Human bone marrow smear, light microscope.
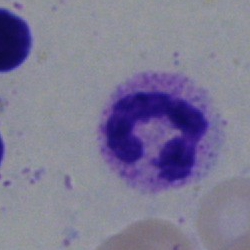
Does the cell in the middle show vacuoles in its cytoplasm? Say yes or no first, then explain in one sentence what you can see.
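No. No vacuoles are seen in the cytoplasm.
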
